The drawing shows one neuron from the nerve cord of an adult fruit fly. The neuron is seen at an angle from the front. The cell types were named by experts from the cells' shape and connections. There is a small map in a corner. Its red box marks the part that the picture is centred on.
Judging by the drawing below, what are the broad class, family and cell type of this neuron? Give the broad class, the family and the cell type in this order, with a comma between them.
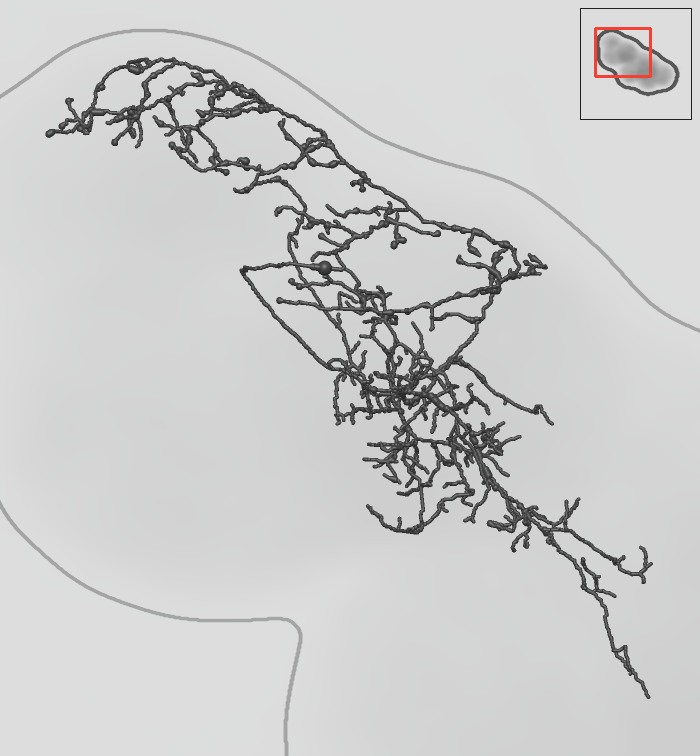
nerve-cord intrinsic neuron, hemilineage 23B, IN23B095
